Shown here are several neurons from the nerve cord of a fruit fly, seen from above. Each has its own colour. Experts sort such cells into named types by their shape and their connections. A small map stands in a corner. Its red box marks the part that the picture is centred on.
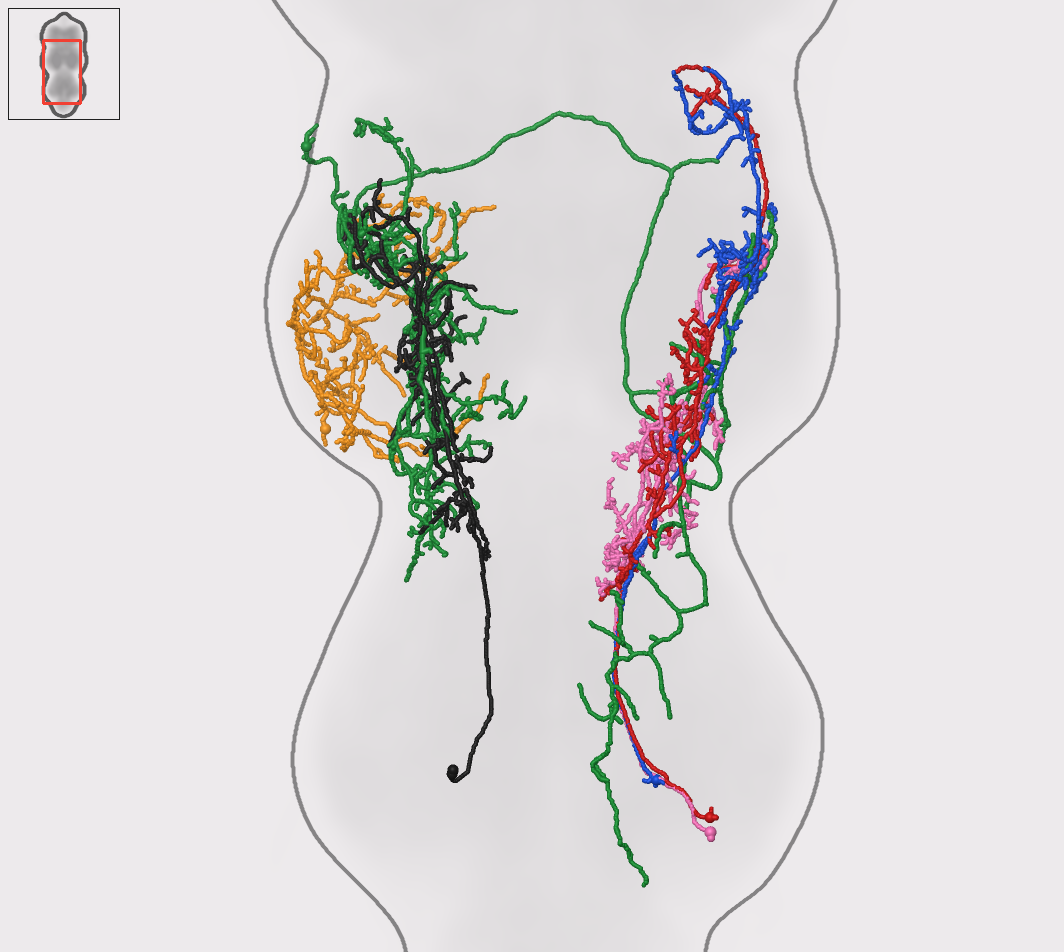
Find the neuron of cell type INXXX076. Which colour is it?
green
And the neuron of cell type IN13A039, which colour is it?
orange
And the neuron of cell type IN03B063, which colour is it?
black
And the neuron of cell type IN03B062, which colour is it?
pink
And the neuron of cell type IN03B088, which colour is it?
blue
